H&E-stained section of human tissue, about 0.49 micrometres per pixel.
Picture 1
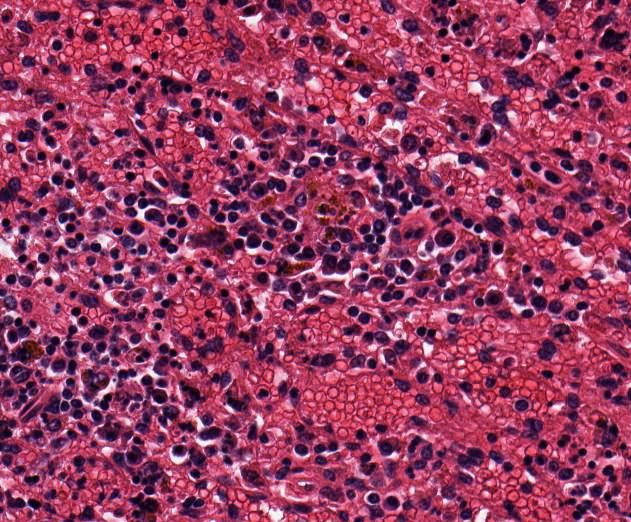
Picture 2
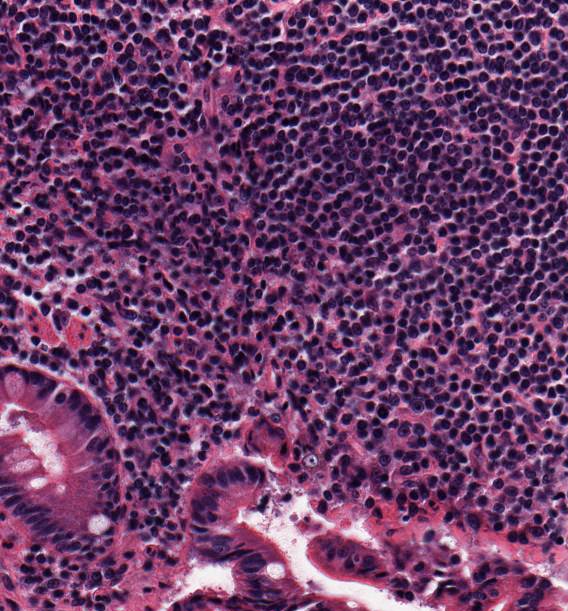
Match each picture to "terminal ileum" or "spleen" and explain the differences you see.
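Picture 1 shows spleen, and picture 2 shows terminal ileum. Point one is structure: picture 1 is a diffuse sheet of closely packed cells with no glands, follicles or other organized units, while picture 2 has glands along its bottom edge and in its lower left corner. Point two is lining: those glands in picture 2 are lined by tall columnar epithelium with elongated, crowded nuclei. Point three is red blood cells, which pack large areas of picture 1, most densely at the upper right and lower centre.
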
